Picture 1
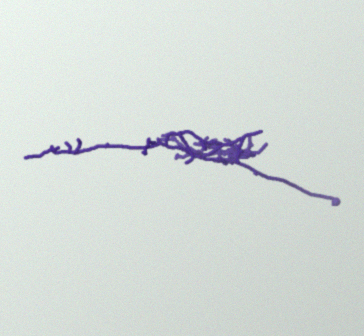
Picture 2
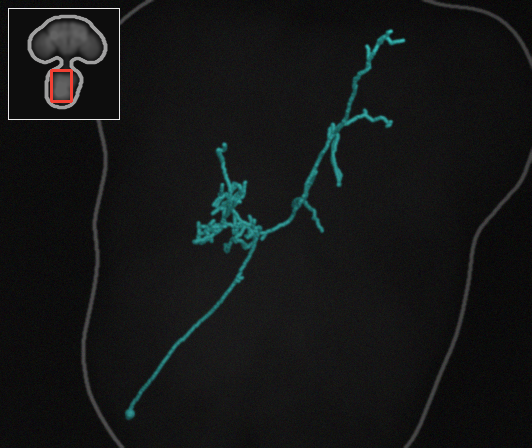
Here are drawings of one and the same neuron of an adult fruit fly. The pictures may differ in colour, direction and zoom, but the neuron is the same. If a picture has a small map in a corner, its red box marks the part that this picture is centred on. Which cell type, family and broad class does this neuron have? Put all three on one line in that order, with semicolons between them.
IN08B091; hemilineage 08B; nerve-cord intrinsic neuron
